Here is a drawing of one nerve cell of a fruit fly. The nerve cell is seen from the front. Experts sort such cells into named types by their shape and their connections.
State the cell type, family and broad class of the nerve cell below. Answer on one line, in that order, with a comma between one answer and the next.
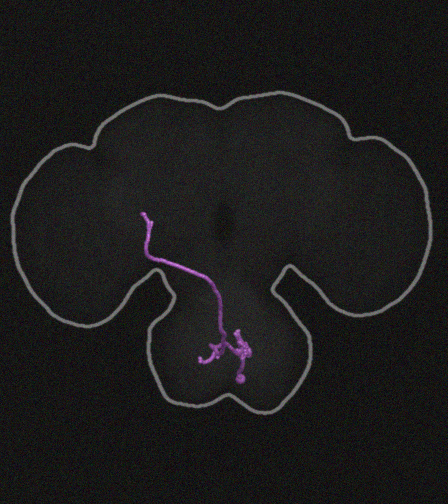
AN10B045, hemilineage 10B, ascending neuron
